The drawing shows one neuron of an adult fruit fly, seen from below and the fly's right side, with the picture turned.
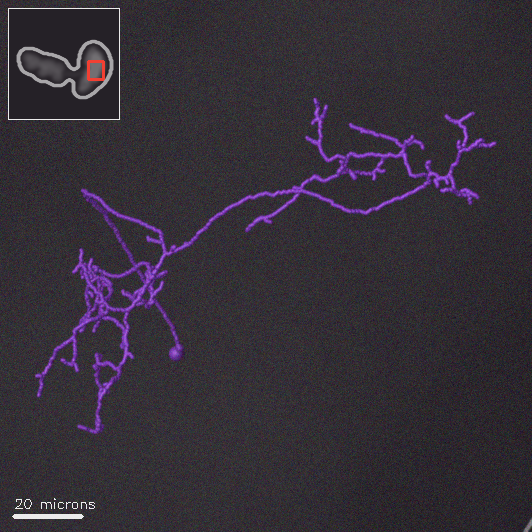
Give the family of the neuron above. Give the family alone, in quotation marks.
"hemilineage SLPad1_posterior"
